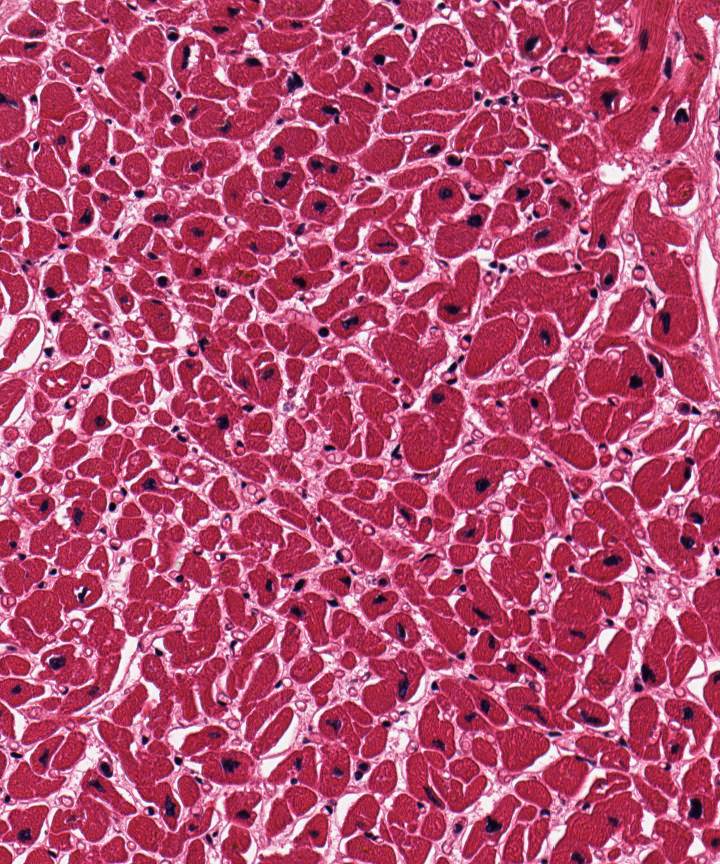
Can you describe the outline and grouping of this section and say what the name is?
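Muscle fibres fill the entire field, cut mostly in cross section; in the upper right corner a few are cut lengthwise instead. Where a nucleus is visible, it lies in the centre of the fibre. The fibre cytoplasm stains deep red with eosin. This section is from the left ventricle of the heart.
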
